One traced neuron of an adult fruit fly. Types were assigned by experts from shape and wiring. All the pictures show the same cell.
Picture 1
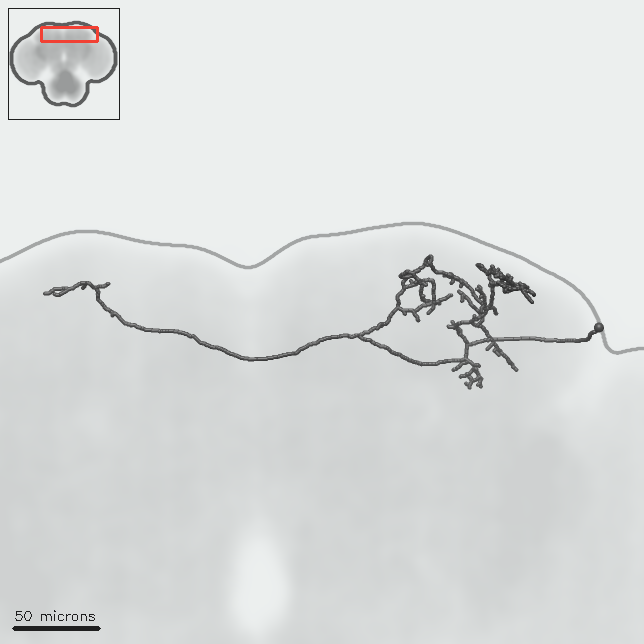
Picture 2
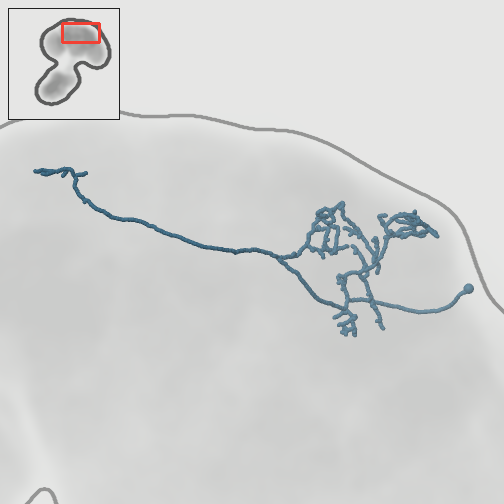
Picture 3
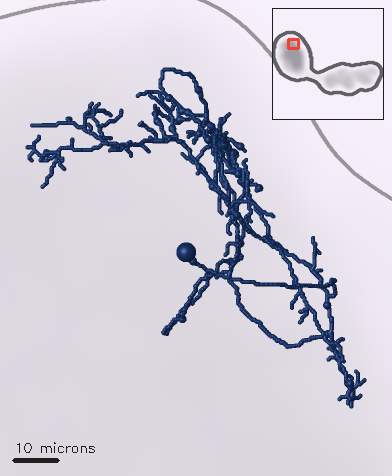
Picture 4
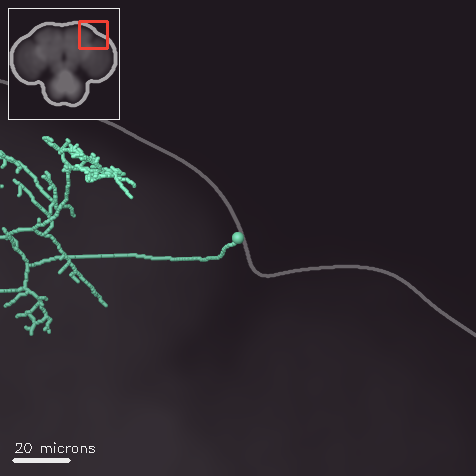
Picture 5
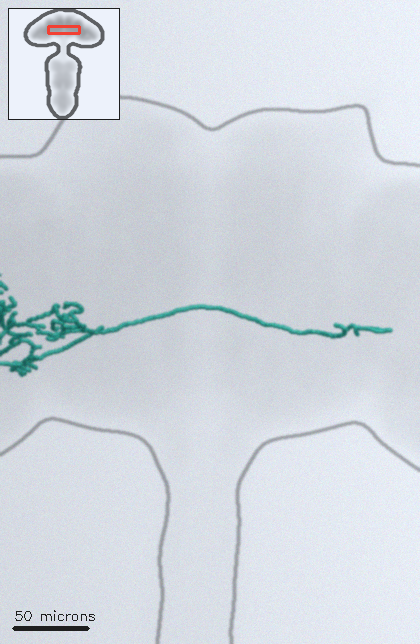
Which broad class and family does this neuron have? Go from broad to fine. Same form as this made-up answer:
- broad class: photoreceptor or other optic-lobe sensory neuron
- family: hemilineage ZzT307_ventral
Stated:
- broad class: central-brain intrinsic neuron
- family: hemilineage LHp2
